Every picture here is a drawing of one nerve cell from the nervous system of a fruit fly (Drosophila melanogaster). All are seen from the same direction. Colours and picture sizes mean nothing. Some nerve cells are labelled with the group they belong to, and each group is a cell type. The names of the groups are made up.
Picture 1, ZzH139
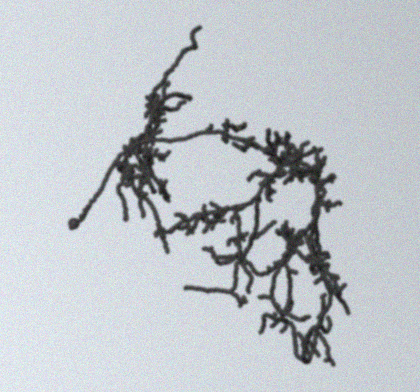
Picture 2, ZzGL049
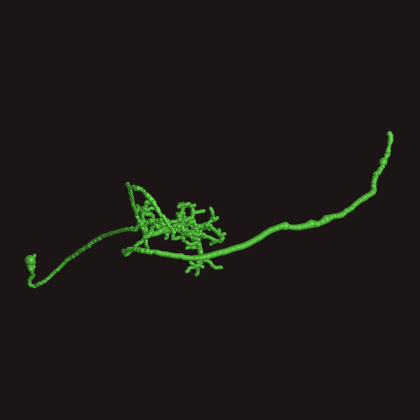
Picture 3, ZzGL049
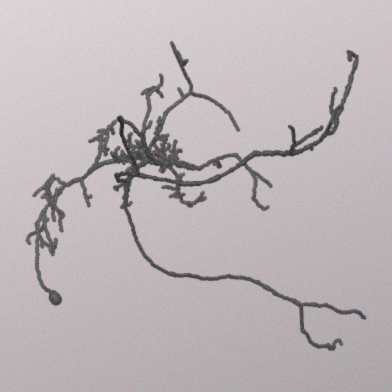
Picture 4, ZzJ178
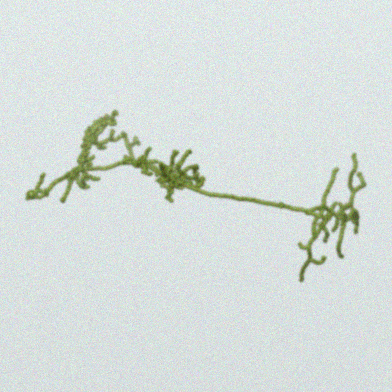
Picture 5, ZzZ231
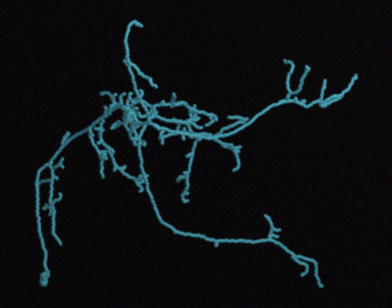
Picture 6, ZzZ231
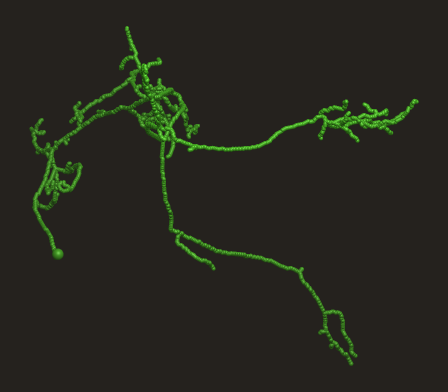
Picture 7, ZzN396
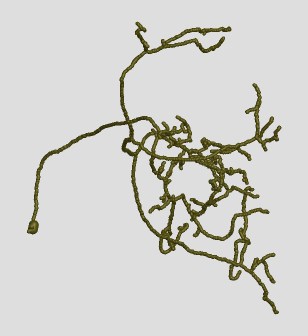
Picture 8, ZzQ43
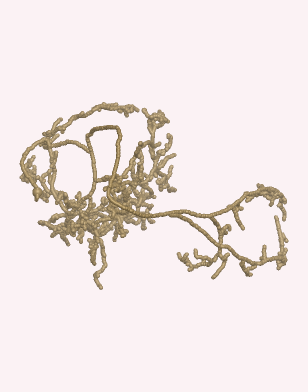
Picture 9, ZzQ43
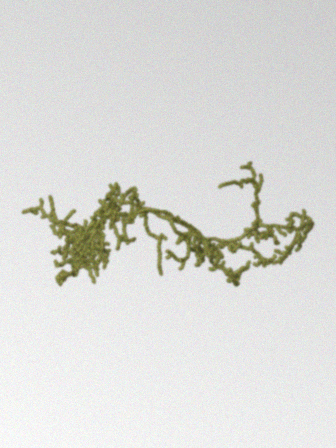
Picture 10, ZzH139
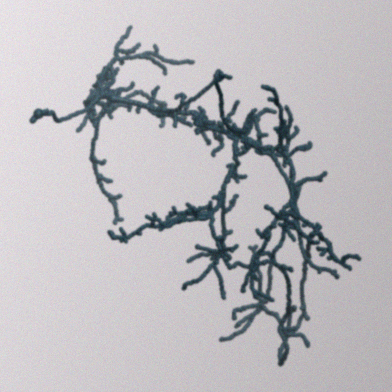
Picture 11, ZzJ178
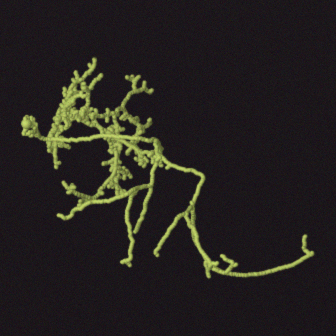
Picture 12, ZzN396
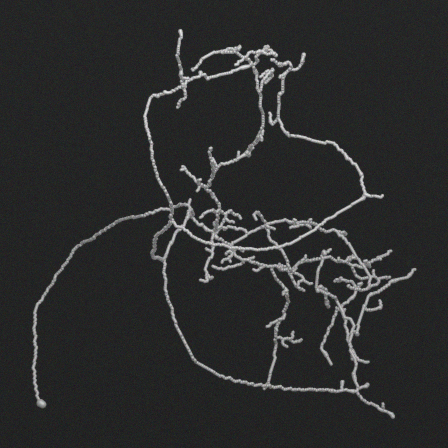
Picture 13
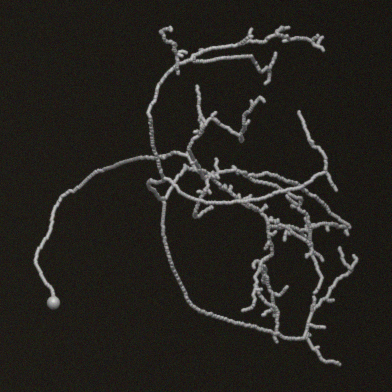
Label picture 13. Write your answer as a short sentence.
It belongs to ZzN396.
